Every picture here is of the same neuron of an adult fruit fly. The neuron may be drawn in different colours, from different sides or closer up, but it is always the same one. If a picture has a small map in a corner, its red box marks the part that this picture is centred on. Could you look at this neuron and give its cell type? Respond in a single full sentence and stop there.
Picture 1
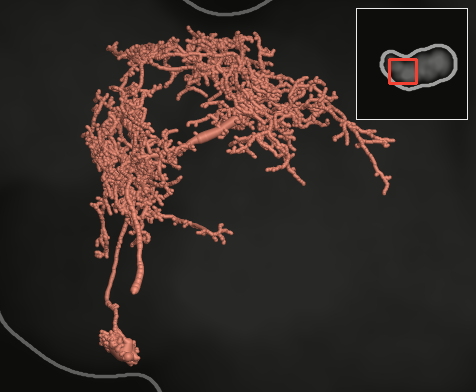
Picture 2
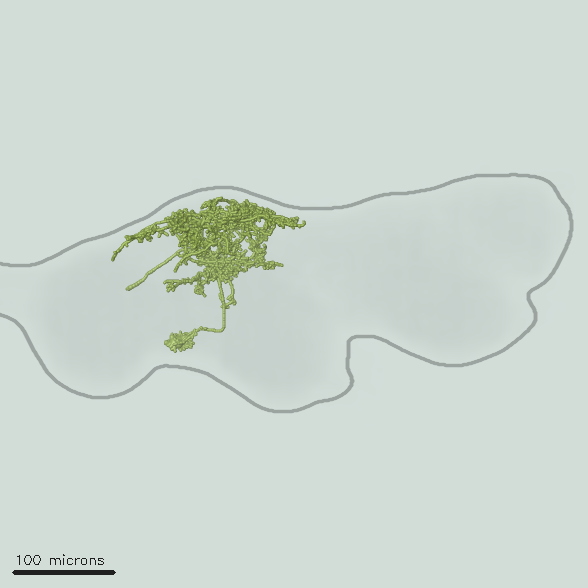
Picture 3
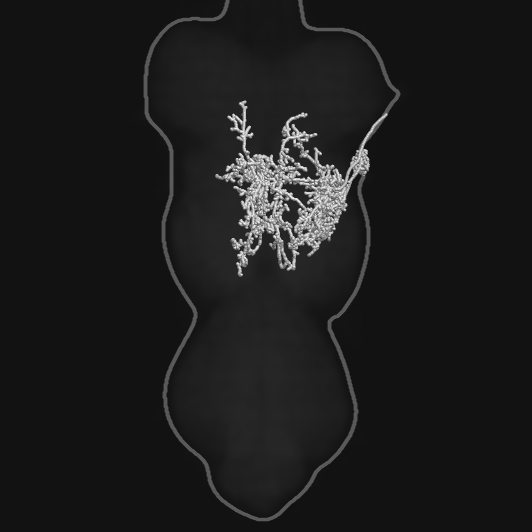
For this neuron, the cell type is hg3 MN.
